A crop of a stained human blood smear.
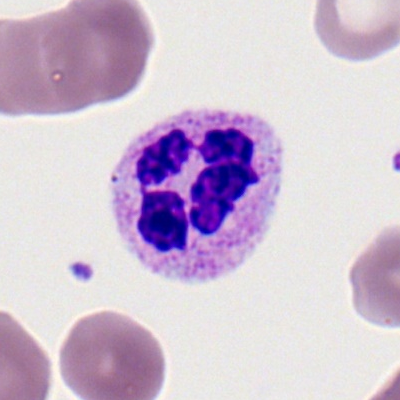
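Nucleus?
Four separate lobes.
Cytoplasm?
Filled with fine, evenly scattered lilac granules; no vacuoles.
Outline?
Smooth, roughly round to slightly oval.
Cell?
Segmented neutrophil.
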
